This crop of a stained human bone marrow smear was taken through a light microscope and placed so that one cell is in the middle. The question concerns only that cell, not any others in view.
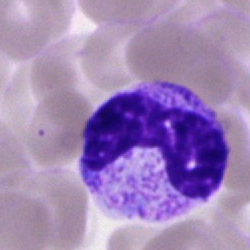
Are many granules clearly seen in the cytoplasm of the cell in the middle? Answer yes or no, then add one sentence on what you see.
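Yes. The cytoplasm holds many fine pinkish-violet granules spread evenly.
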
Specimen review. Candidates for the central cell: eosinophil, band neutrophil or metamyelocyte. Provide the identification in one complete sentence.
In the middle of this smear crop, the cell is a band neutrophil.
